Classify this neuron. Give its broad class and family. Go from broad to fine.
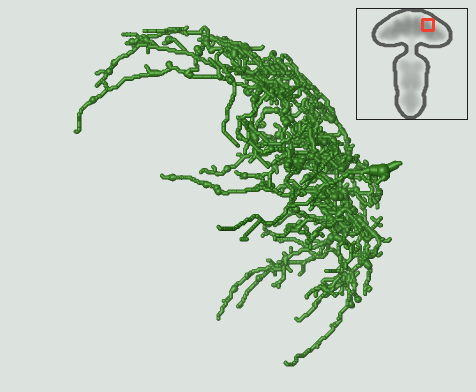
central-brain intrinsic neuron; hemilineage VLPl4_anterior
